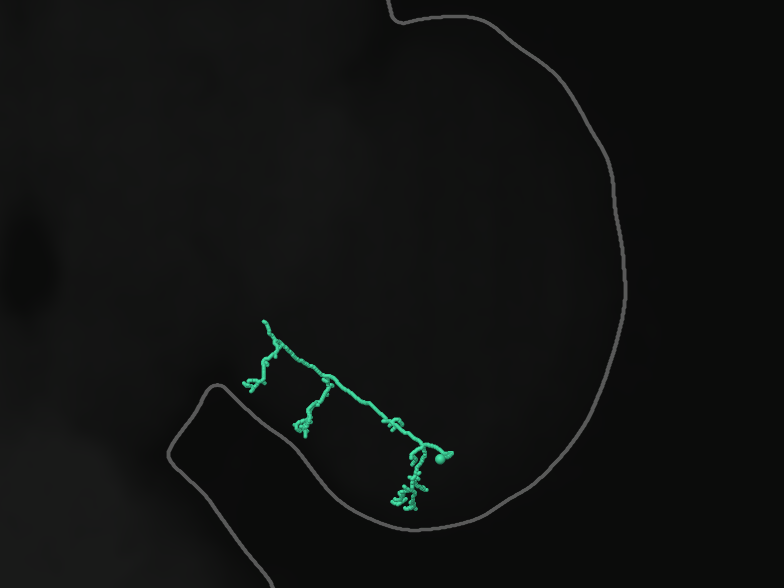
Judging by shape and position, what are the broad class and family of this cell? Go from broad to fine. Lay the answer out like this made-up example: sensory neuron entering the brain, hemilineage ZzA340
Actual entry: optic-lobe intrinsic neuron, TmY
